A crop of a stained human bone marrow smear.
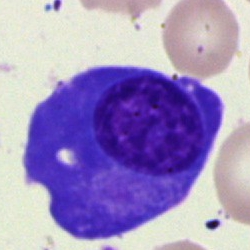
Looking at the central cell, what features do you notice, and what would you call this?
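Within the nucleus, coarse dark clumps of chromatin alternate with paler spaces. The cytoplasm is plentiful and stains a deep blue. Just below the nucleus, an area of the cytoplasm is paler. In the left part of the cytoplasm sits one small clear vacuole. This is a plasma cell.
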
